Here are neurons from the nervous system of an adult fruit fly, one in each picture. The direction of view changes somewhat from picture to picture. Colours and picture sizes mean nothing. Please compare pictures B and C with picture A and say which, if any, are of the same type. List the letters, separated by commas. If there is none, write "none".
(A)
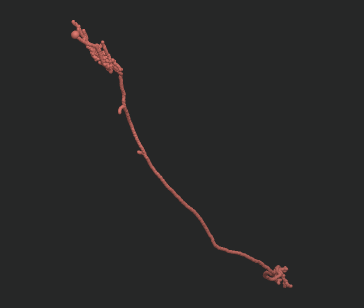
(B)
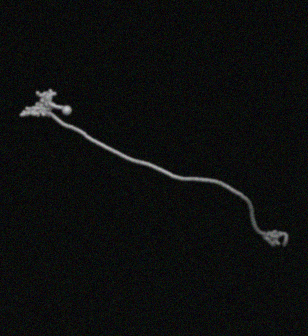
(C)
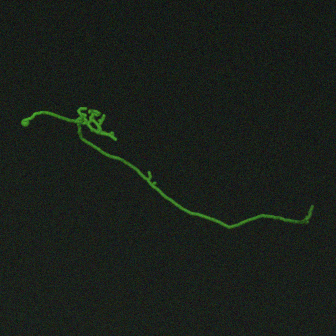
B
